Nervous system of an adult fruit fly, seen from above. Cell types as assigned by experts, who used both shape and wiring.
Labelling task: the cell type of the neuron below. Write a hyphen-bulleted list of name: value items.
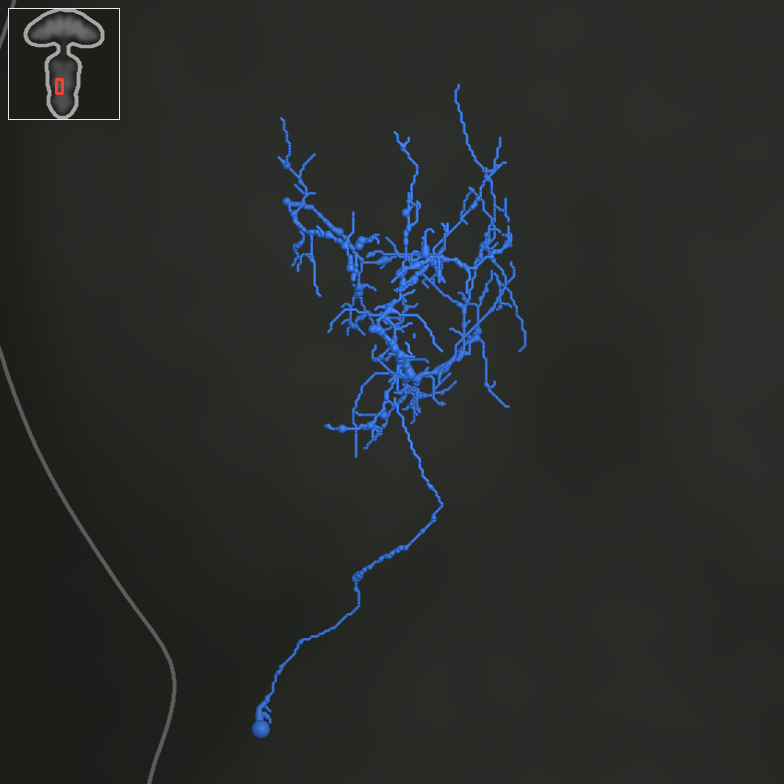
- cell type: IN04B089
